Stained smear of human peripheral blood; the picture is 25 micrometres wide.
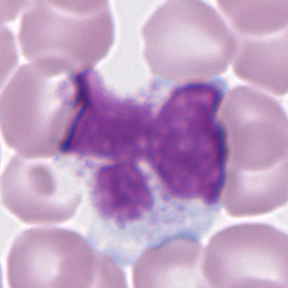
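Monocyte in a stained smear of human peripheral blood. The nucleus occupies most of the cell. Its lobes are broad and joined by wide bridges, not thin threads. The chromatin is finely textured and lacks coarse dark clumps. The cytoplasm forms its widest band below the nucleus.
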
